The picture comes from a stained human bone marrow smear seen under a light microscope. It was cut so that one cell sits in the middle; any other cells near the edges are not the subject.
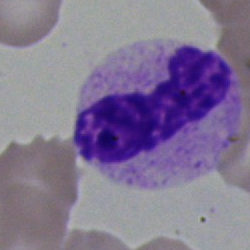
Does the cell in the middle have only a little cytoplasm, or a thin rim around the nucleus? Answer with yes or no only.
No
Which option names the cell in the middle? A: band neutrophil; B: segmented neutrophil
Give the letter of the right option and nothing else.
A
